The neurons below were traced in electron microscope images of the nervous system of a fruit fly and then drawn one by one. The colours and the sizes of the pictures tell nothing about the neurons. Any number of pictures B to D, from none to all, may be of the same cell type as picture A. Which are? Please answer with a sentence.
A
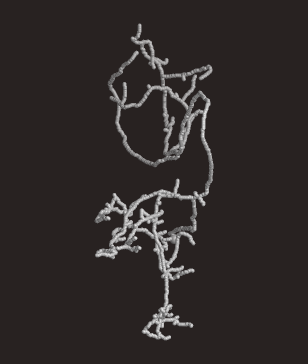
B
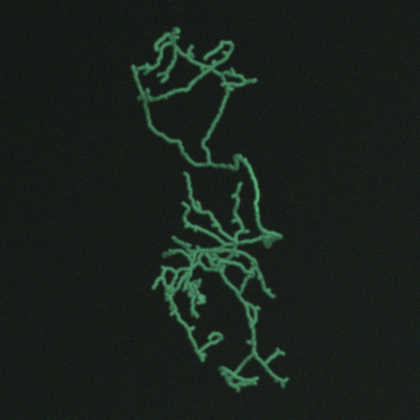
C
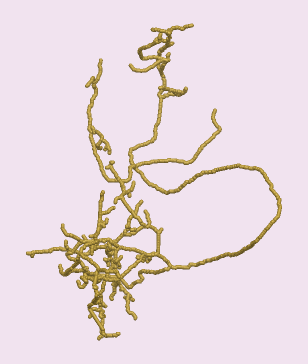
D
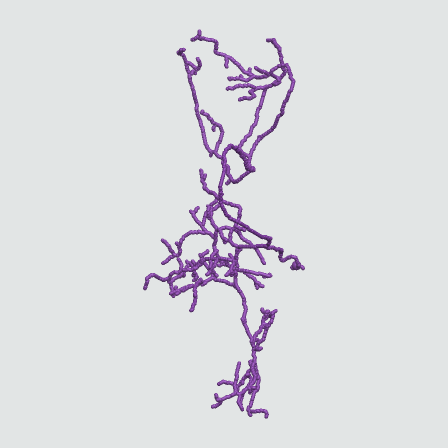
Picture B, picture C and picture D are of the same cell type.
